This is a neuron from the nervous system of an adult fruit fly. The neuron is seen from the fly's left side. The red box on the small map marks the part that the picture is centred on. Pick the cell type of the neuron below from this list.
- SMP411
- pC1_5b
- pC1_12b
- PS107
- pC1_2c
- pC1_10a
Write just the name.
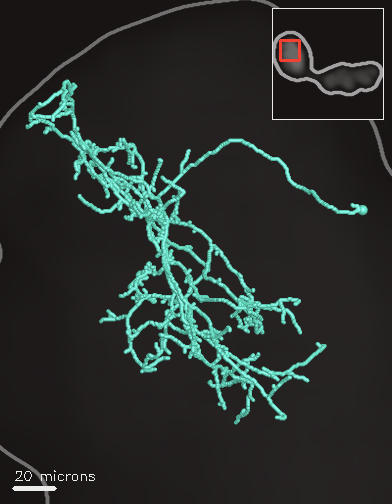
pC1_10a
